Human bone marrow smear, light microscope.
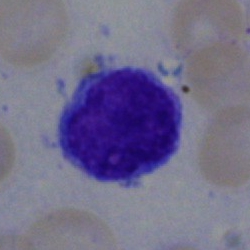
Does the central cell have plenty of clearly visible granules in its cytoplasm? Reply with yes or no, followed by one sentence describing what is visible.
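No. No granules can be seen in the cytoplasm.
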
